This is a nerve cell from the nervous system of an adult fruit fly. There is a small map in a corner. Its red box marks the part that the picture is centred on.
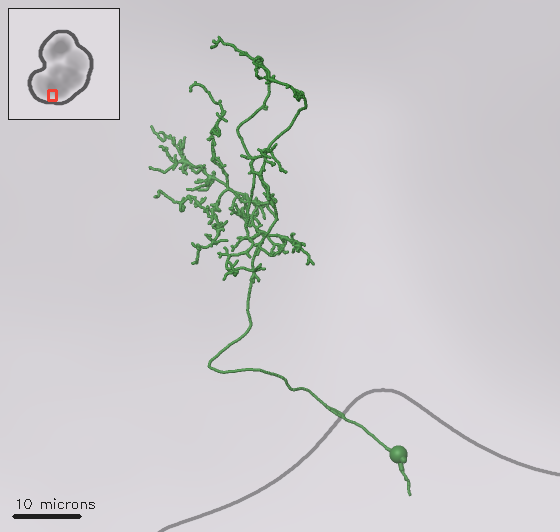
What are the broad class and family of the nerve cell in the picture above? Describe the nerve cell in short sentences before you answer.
Its cell body lies at the lower right of the picture. By the scale bar it is about 70 microns tall in this view. The picture shows dozens of branch ends. It is an optic-lobe intrinsic neuron. The family is Mi.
